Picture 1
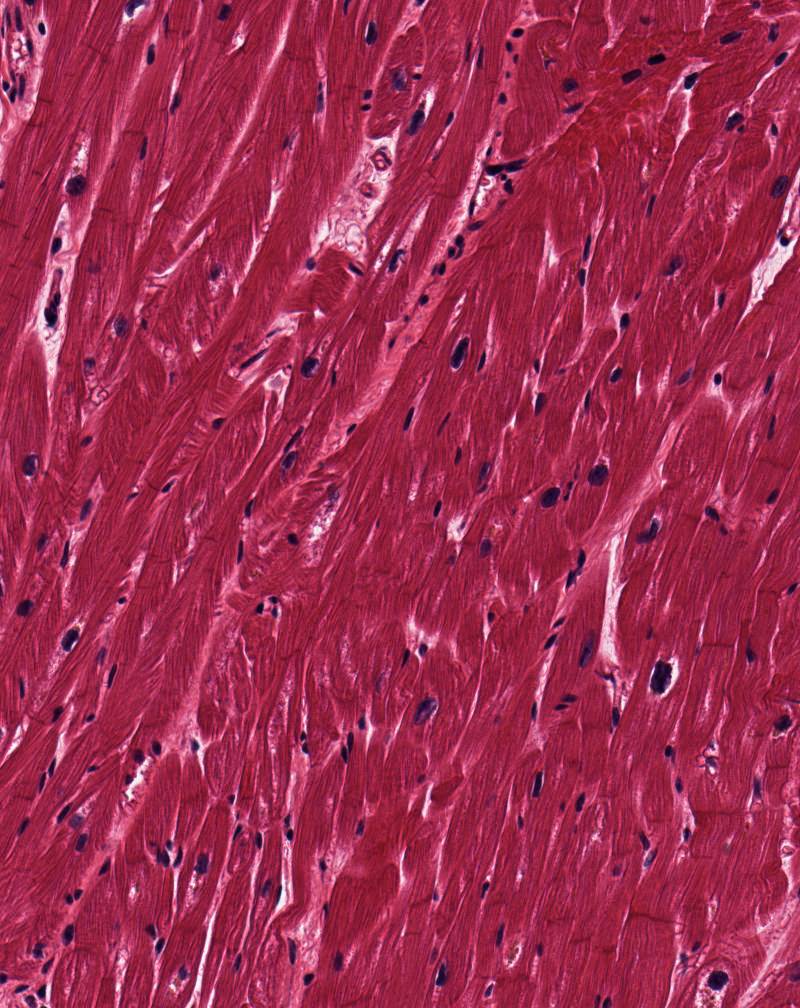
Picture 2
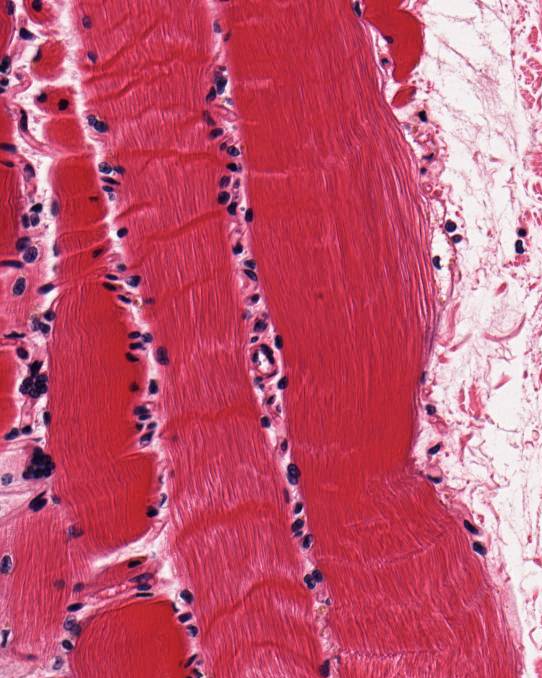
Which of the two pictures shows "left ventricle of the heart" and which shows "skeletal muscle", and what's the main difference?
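Here, the left ventricle of the heart is picture 1 and skeletal muscle picture 2. In the left ventricle, muscle fibres fill the whole field diagonally from lower left to upper right, branching and joining neighbours in a network. Their cytoplasm is deeply eosinophilic with fine longitudinal striations, and the scant interstitial tissue between them holds small, dark, elongated stromal nuclei. In skeletal muscle, long, unbranched fibres lie side by side from top to bottom of the field, with fine lengthwise lines that give a fibrillar look. Small, dark, oval nuclei sit in rows along the narrow spaces at the fibre edges, not in the centres.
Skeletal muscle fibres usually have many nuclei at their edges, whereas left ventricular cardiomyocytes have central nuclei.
Loose, pale pink, wispy connective tissue fills the right edge of the field.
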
